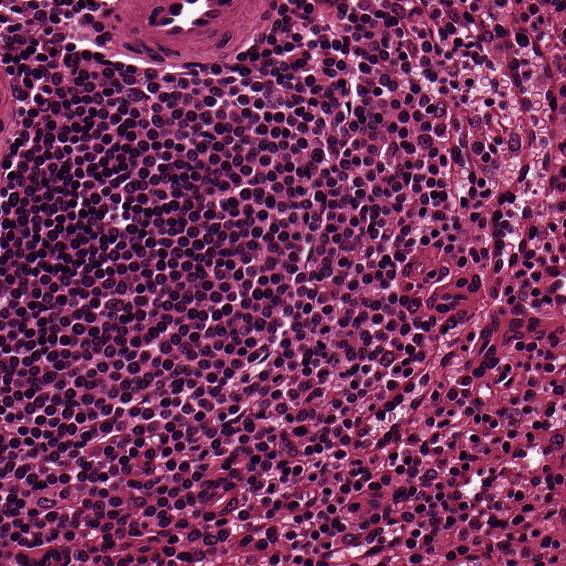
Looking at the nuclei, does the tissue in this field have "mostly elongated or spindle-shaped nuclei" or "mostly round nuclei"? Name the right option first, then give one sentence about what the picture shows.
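Mostly round nuclei. Most of the packed cells have round, darkly stained nuclei with scant cytoplasm.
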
